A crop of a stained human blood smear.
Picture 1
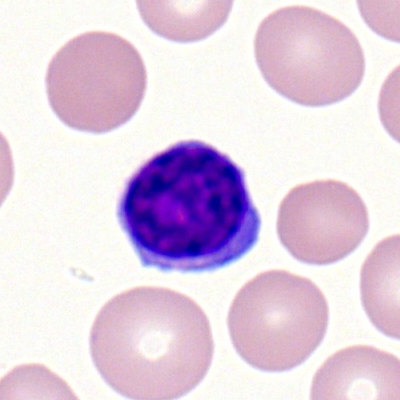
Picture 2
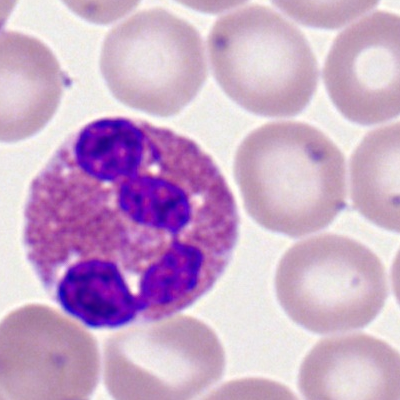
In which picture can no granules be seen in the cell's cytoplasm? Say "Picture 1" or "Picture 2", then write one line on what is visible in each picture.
Picture 1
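What picture 1 shows: No granules are seen in the cytoplasm.
What picture 2 shows: The cytoplasm is packed with many round pinkish granules.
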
